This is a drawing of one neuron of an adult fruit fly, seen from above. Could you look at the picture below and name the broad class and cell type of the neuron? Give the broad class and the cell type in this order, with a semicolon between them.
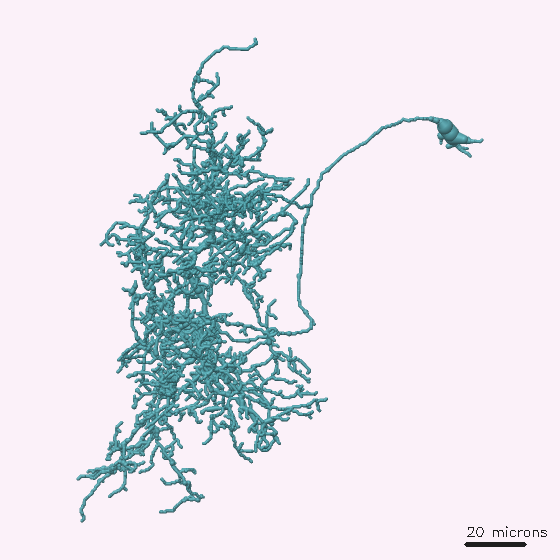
central-brain intrinsic neuron; PS049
